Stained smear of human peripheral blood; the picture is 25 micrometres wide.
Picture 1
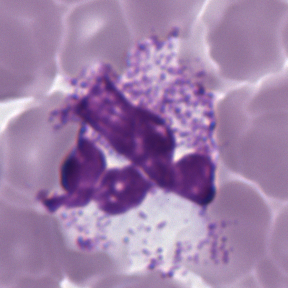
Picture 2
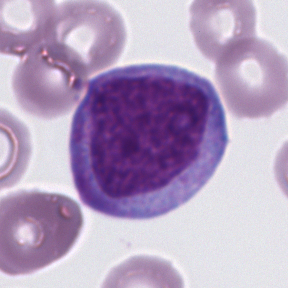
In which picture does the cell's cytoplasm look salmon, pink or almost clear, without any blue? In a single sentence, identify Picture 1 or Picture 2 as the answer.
The cell shown in picture 1 has pink, salmon or almost colourless cytoplasm without blue or grey.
